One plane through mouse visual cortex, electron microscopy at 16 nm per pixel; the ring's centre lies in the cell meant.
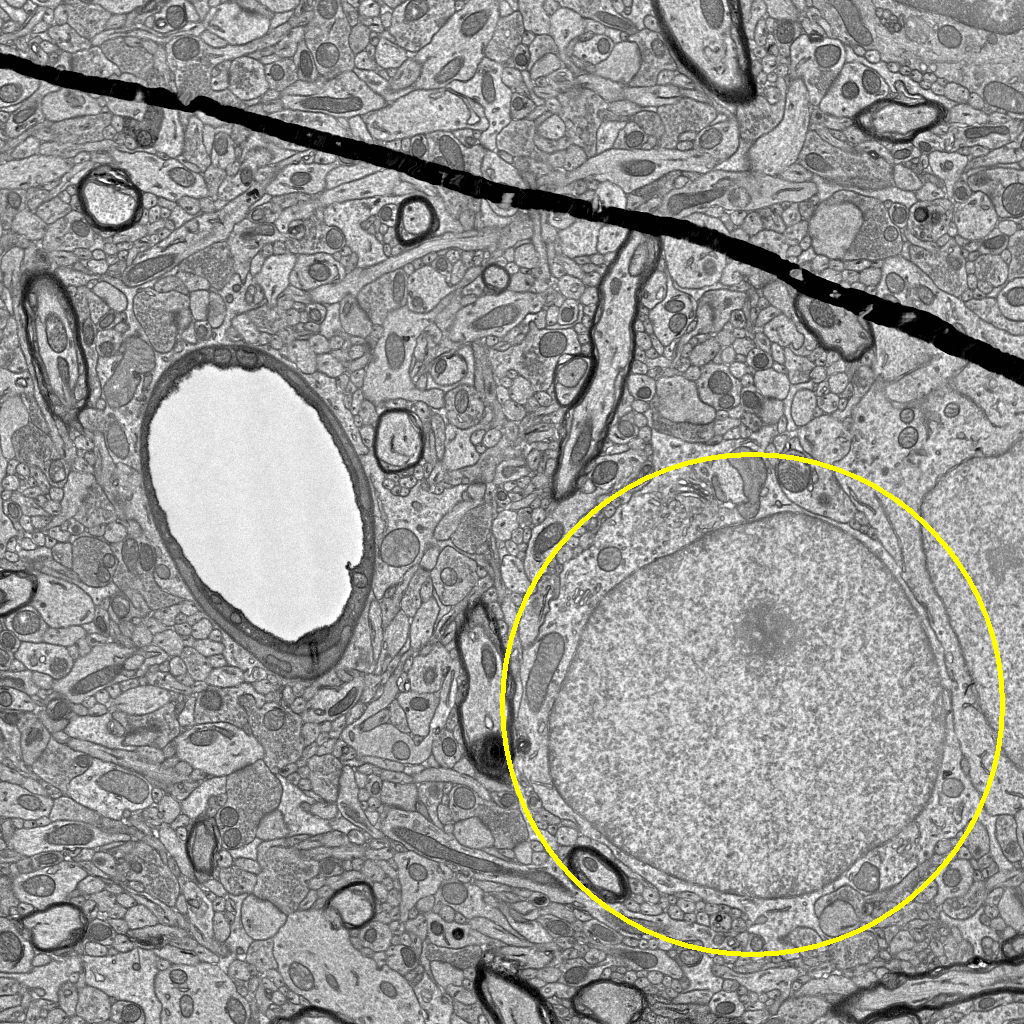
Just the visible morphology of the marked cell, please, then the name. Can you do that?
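Size and shape: the nucleus is large and roundish, filling most of the ring. Envelope: smooth, with no deep infoldings. Chromatin: fine and evenly spread, without thick dark clumps along the envelope. Cytoplasm: an elongated mitochondrion lies to the left of the nucleus. Name: astrocyte.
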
